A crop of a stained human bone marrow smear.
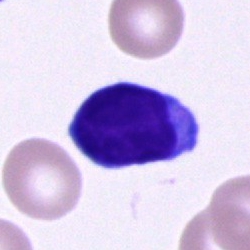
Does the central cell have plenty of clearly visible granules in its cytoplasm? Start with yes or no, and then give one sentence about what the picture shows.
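No. No granules are visible in the cytoplasm.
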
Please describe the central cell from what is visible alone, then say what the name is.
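Most of the cell is filled by the nucleus, whose chromatin is dark purple and densely packed. Scant cytoplasm lies chiefly as a crescent on the right side. The surface is smooth, without projections. This one is a lymphocyte.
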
